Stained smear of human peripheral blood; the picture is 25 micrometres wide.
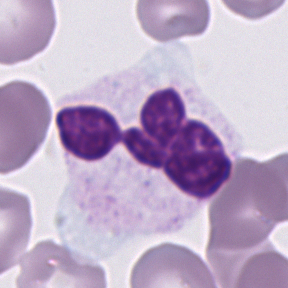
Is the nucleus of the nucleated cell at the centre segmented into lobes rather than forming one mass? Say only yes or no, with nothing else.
Yes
